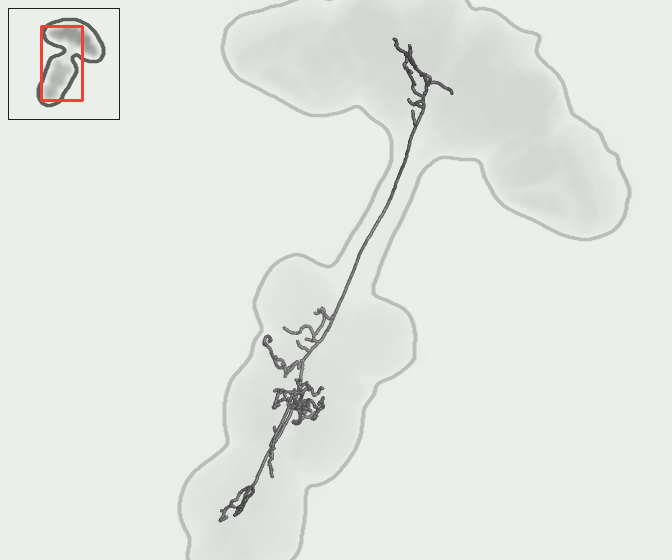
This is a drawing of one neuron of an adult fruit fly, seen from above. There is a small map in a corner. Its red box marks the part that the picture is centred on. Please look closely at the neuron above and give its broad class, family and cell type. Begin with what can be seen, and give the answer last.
It reaches both the brain and the nerve cord, passing through the neck. As drawn here it is taller than it is wide. Its broad class is ascending neuron. Its family is hemilineage 05B. It is of cell type AN05B049_c.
